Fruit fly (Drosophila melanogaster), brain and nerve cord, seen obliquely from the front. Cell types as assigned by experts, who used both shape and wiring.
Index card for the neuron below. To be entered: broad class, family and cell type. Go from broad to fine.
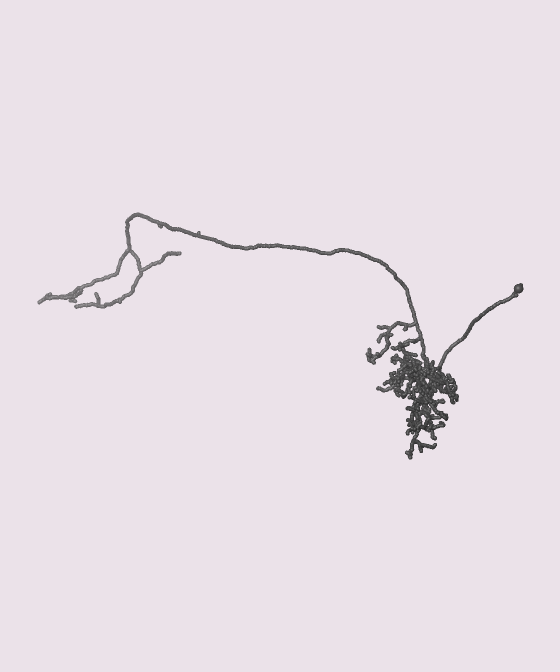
central-brain intrinsic neuron; hemilineage VPNp&v1_posterior; PVLP109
